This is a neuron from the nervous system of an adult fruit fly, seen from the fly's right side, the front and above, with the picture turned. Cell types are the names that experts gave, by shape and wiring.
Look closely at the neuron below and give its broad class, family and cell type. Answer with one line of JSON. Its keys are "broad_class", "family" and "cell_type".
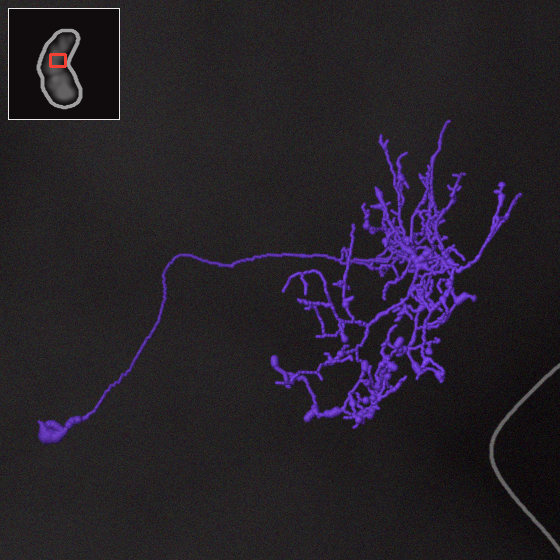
{"broad_class": "nerve-cord intrinsic neuron", "family": "hemilineage 16B", "cell_type": "IN16B092"}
